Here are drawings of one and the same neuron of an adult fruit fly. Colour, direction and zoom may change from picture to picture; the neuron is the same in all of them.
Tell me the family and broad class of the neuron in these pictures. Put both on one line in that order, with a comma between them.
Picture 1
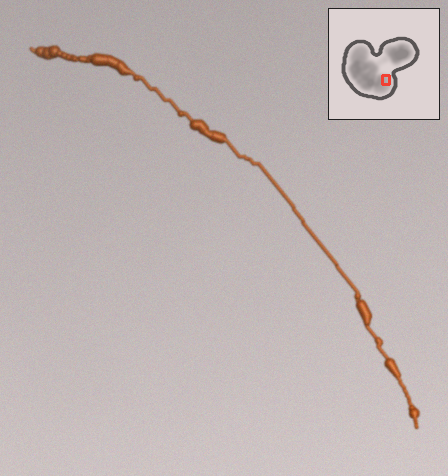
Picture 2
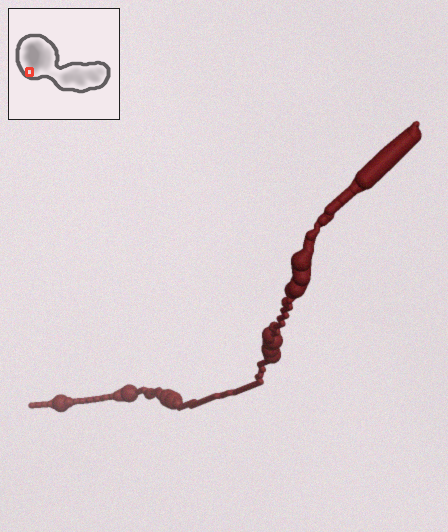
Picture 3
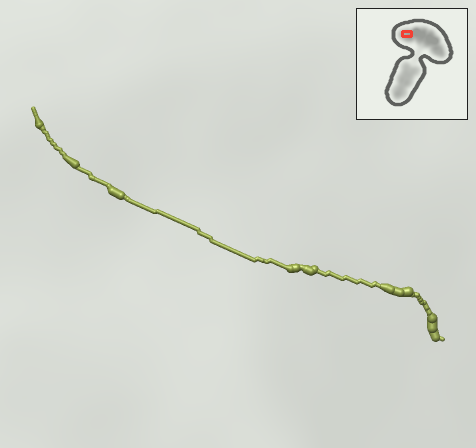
class visual, photoreceptor or other optic-lobe sensory neuron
